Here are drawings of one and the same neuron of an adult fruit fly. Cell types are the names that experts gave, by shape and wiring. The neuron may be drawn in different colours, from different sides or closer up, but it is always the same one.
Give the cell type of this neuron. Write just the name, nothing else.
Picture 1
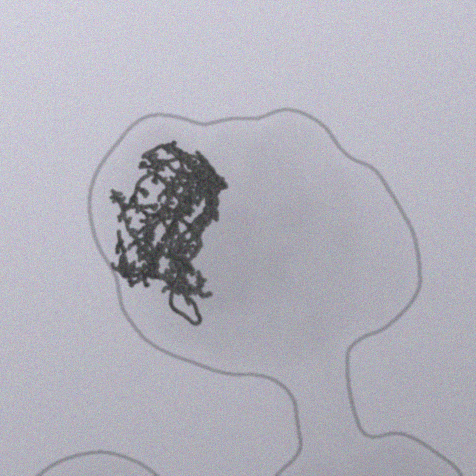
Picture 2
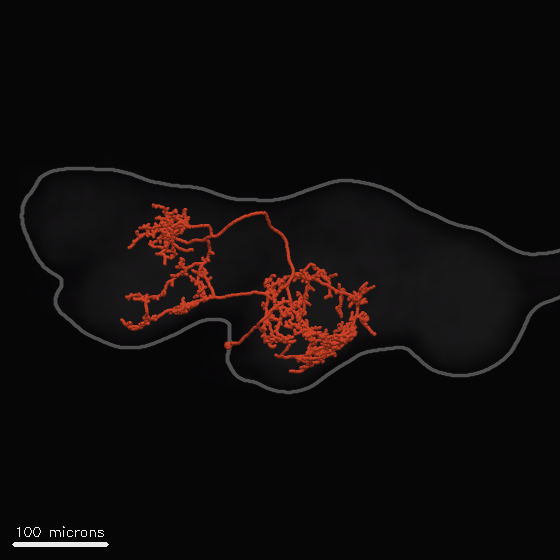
IN12A004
